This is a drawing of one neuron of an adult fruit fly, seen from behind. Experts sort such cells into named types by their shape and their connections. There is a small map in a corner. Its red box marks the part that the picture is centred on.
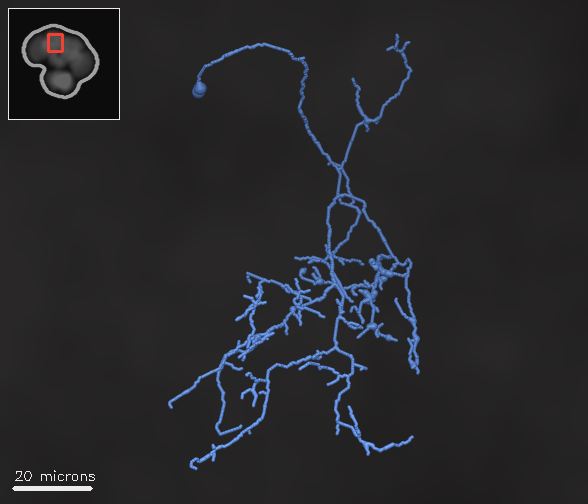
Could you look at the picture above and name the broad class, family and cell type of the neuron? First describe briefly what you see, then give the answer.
From top to bottom in the picture it spans about 110 microns. Dozens of branch ends can be seen. Its broad class is central-brain intrinsic neuron. Its family is hemilineage AOTUv1_medial. Its cell type is LAL043_a.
